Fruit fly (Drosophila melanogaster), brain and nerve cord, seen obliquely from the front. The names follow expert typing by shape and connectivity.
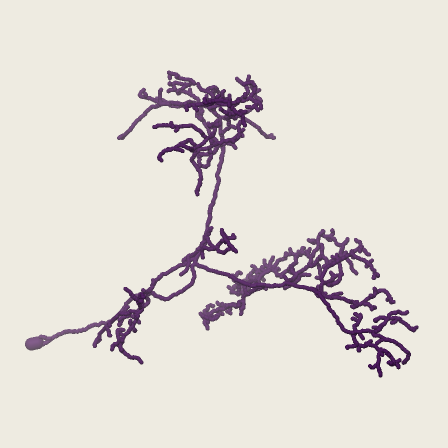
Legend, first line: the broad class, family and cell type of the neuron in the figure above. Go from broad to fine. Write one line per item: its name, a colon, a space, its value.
broad class: central-brain intrinsic neuron
family: hemilineage AOTUv4_ventral
cell type: FB5AA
